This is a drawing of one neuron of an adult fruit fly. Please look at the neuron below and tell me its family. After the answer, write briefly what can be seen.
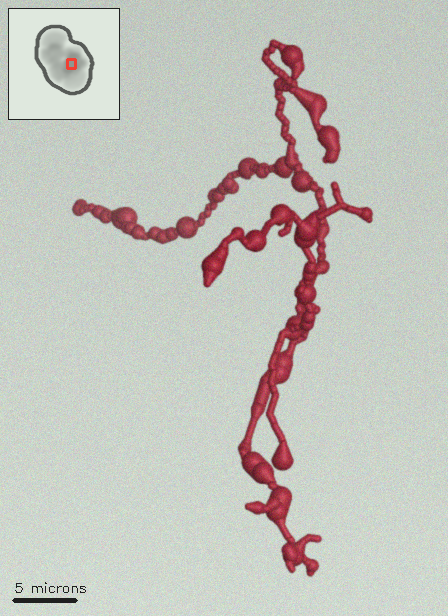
Its family is called class mechanosensory. This is a sensory neuron entering the brain. The drawing shows no cell body. By the scale bar it is about 45 microns tall in this view.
